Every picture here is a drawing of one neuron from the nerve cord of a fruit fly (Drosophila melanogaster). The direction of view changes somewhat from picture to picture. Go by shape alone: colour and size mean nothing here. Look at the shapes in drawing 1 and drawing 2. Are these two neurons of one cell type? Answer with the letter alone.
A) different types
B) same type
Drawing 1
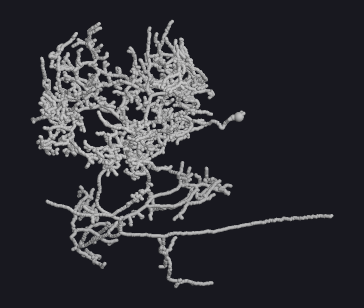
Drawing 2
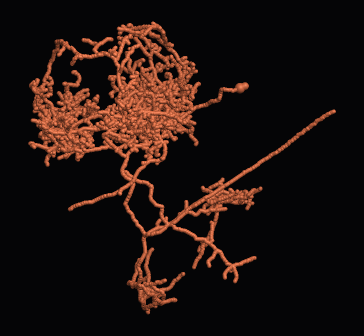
B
